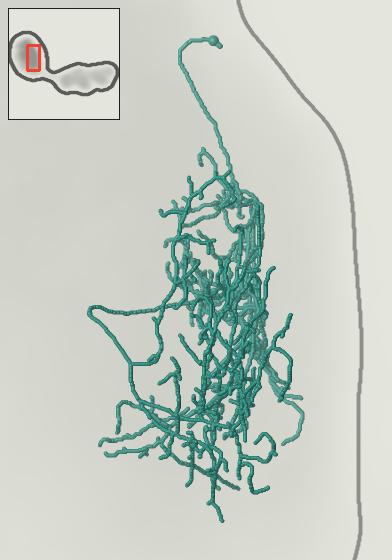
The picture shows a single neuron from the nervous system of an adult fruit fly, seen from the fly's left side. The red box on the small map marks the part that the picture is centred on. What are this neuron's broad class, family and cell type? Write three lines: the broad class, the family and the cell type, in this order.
visual centrifugal neuron
hemilineage DM1_posterior
MeVC26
